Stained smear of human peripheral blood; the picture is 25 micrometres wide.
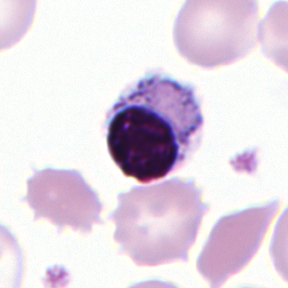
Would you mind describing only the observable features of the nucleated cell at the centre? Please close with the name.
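Off-centre toward the lower left of the cell sits the nucleus, whose chromatin is dense, dark purple and coarsely clumped. Most of the cytoplasm lies on the upper-right side of the nucleus and has a finely mottled, speckled texture. The cell measures about 9 micrometres across. It is a normoblast.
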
